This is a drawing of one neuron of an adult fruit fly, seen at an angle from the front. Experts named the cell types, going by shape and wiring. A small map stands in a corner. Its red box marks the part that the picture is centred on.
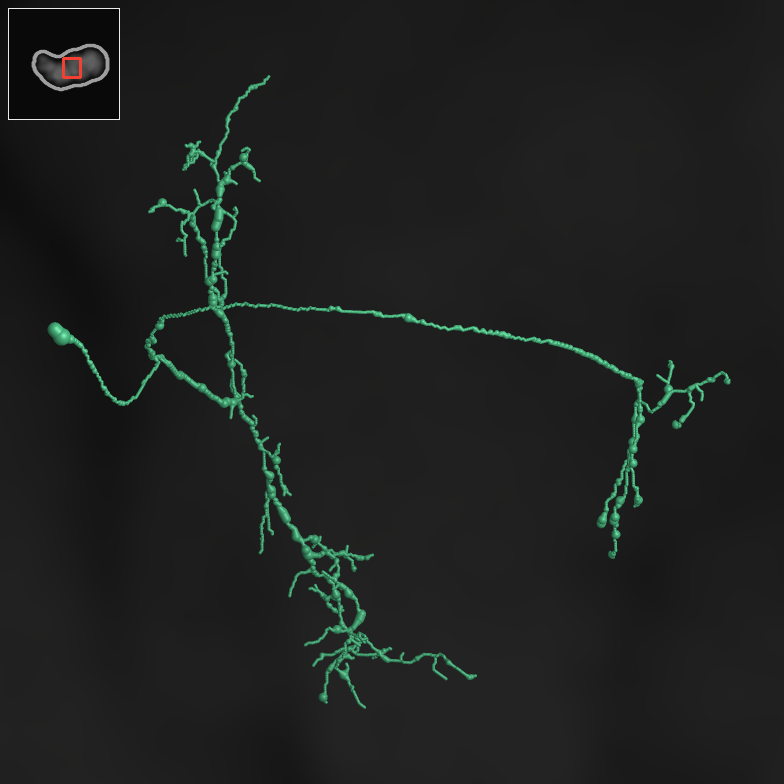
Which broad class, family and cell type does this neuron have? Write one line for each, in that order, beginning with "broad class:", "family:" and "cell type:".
broad class: central-brain intrinsic neuron
family: hemilineage SLPa&l1_lateral
cell type: CB1504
